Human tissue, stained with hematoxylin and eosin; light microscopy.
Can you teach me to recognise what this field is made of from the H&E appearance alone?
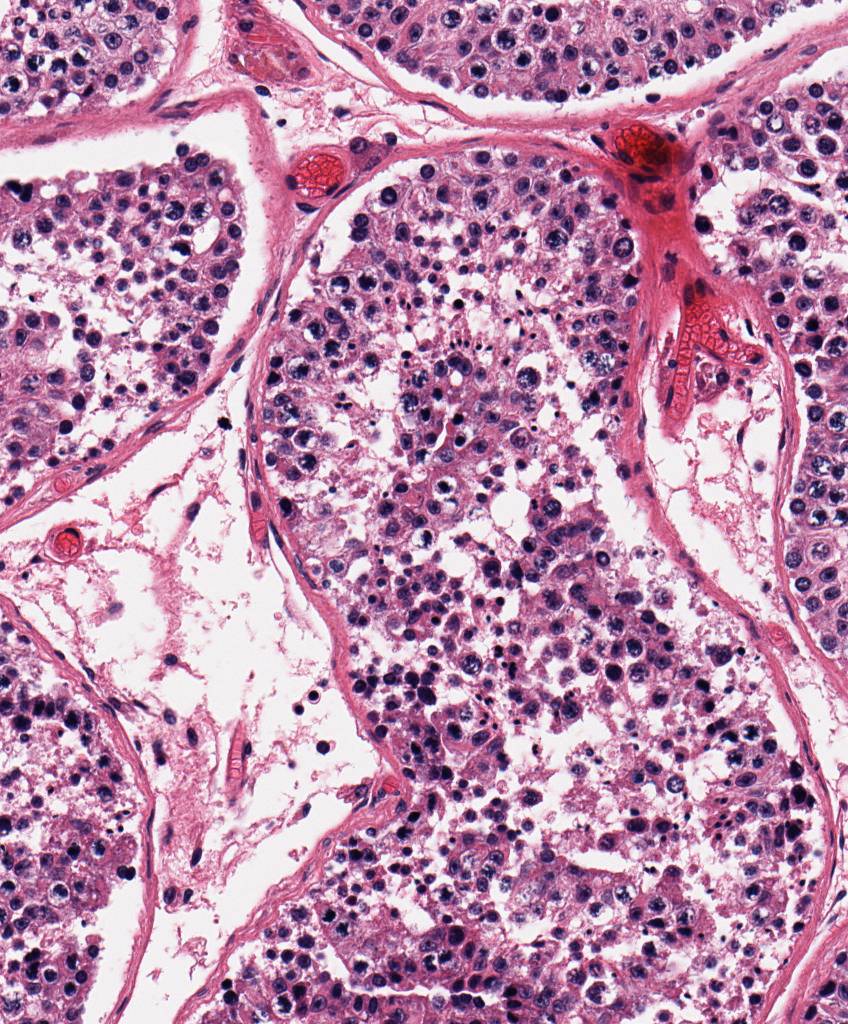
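The field mainly shows seminiferous tubule. First, several large rounded tubular profiles make up the field. Second, each is bounded by a thin pink layer holding flattened, elongated nuclei.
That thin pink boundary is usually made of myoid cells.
Third, in the central tubule, large cells with round nuclei and coarse, clumped chromatin lie among smaller cells with small, dark, round nuclei.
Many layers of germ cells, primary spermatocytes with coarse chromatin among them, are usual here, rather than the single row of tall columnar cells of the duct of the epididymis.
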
